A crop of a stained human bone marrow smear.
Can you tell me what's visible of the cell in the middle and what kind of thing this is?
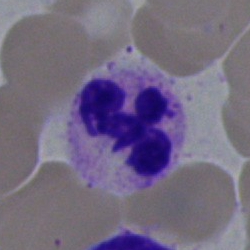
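First, the outline: roughly round and smooth. Now the nucleus breaks into several lobes, joined to one another by narrow strands. Fine violet granules are scattered across the cytoplasm, and as far as I can tell there are no vacuoles there. The cell in the middle is a segmented neutrophil.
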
